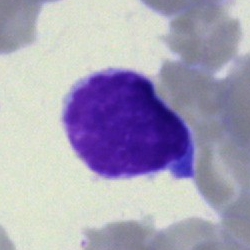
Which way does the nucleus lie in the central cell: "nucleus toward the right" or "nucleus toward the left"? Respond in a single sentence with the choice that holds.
The nucleus of this cell lies toward the left.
